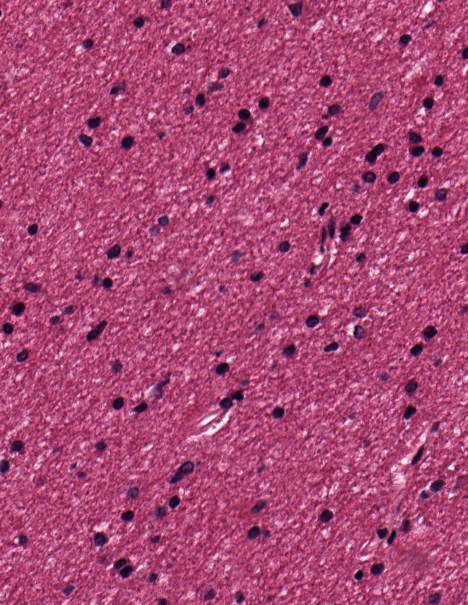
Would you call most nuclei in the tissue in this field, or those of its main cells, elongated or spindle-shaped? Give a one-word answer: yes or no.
No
